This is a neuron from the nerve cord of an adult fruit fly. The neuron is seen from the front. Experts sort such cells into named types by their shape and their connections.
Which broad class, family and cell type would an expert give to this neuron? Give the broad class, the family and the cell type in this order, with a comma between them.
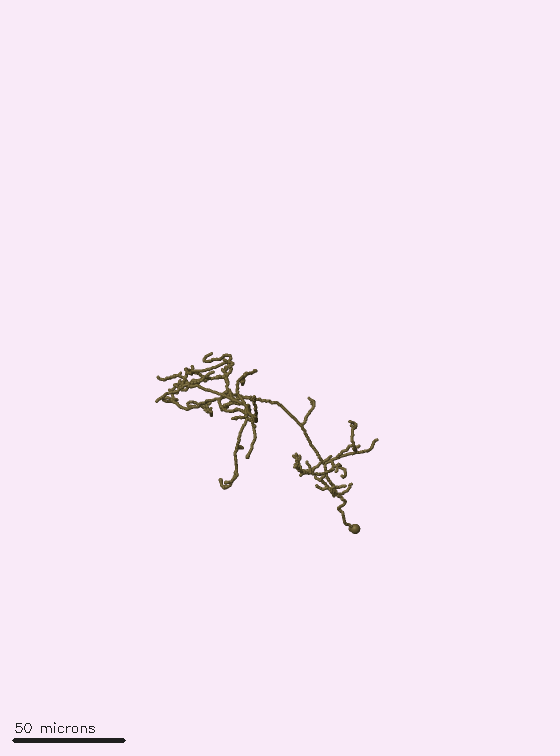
ascending neuron, hemilineage 12B, AN12B080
